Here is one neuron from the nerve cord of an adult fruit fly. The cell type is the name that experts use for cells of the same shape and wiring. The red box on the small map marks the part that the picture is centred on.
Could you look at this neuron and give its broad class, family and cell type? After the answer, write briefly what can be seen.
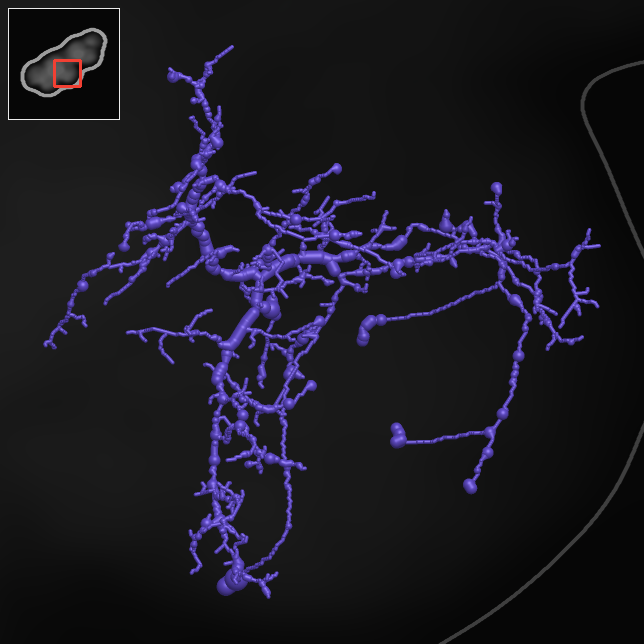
Its broad class is nerve-cord intrinsic neuron. The family is hemilineage 08A. It is of cell type IN08A038. As drawn here it is about as wide as it is tall.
